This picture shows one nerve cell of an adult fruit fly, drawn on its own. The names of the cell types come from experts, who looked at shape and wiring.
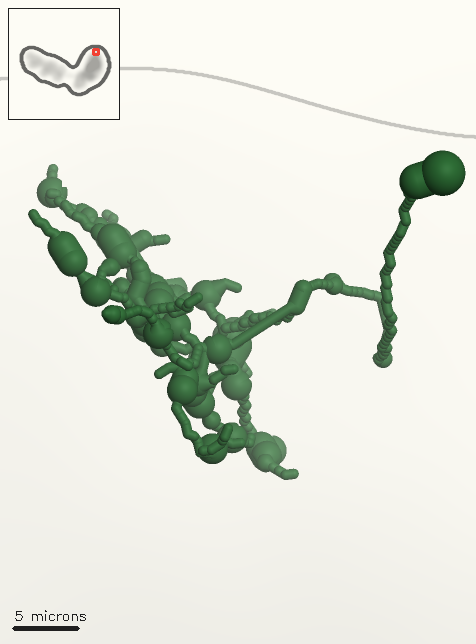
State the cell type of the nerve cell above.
Dm15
